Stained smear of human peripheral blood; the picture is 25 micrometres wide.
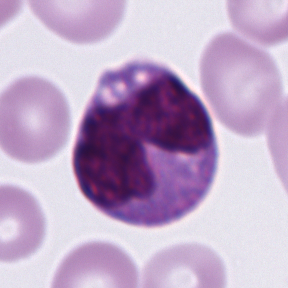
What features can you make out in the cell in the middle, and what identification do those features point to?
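Outline: smooth and nearly round. The nucleus occupies the upper and left parts of the cell, with its indentation opening toward the lower right. No nucleoli are visible within it. A few small clear vacuoles lie near the upper left edge of the cell. This cell is a monocyte.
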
